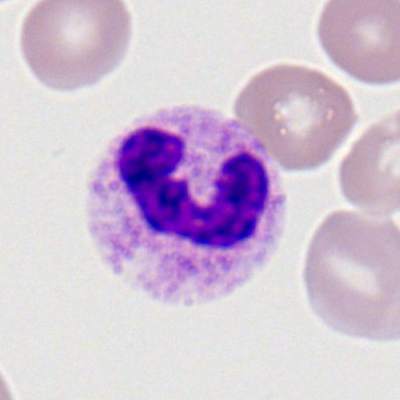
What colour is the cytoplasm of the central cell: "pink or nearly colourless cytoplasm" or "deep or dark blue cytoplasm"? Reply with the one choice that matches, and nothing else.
Pink or nearly colourless cytoplasm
